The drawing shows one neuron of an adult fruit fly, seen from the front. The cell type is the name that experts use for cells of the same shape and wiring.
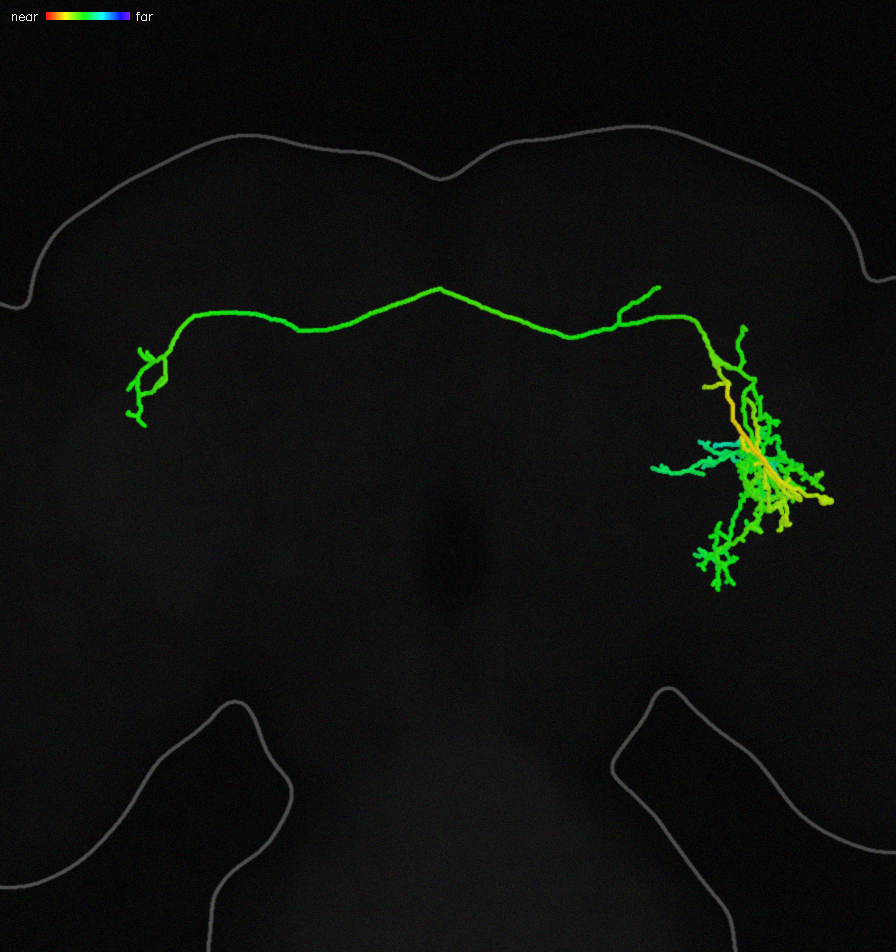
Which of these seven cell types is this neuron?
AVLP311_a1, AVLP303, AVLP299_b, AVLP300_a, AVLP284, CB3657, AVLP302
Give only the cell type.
CB3657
